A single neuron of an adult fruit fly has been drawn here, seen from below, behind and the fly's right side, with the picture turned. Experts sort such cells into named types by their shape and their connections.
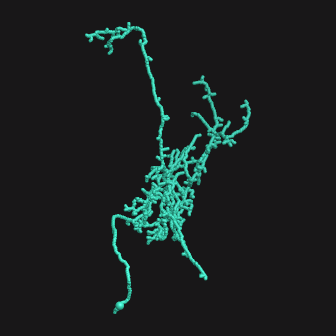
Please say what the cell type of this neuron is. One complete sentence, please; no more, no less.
The cell type SMP392 is the type of this neuron.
